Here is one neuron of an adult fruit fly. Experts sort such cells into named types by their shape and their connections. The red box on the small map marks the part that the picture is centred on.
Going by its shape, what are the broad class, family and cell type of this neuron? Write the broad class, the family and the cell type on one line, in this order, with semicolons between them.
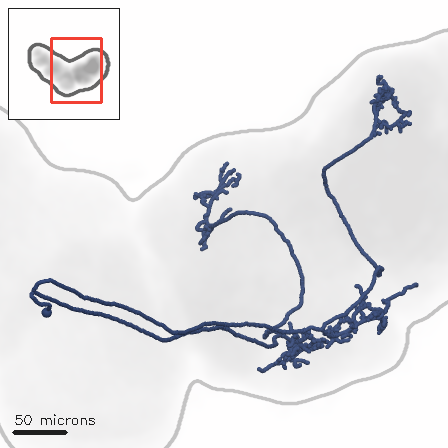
ascending neuron; hemilineage 09B; AN09B059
